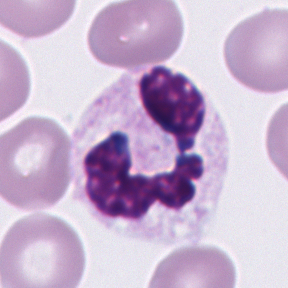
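Segmented neutrophil (middle cell), human peripheral blood smear. Its nucleus is divided into separate lobes that a thin strand joins, and the chromatin is dark purple and coarsely clumped. The cytoplasm is abundant and pale pinkish-lilac, with fine, small lilac granules scattered through it.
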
